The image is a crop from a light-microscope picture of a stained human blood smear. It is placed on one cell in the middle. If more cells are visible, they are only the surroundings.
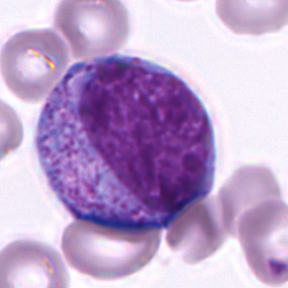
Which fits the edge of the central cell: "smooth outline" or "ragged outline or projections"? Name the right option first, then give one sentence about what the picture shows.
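Smooth outline. The cell outline is round and smooth.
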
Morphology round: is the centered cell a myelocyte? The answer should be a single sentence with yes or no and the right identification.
No, it is not a myelocyte that lies in the middle but a promyelocyte.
